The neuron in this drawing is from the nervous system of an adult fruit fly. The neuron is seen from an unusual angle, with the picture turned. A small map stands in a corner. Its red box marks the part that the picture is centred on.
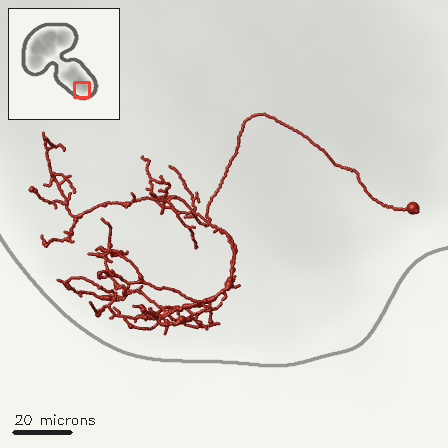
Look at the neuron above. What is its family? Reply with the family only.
hemilineage 14A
